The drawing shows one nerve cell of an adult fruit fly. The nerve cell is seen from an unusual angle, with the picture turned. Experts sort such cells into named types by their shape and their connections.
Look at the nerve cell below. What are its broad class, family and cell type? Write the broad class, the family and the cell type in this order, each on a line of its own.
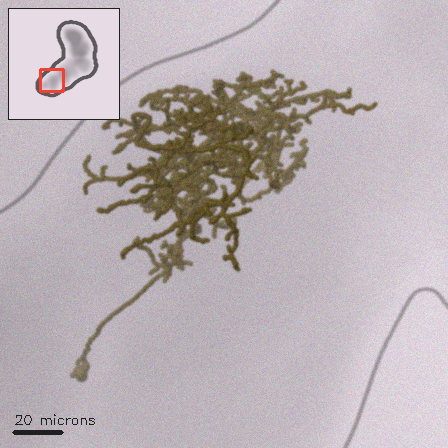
nerve-cord intrinsic neuron
hemilineage 03A
IN03A015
